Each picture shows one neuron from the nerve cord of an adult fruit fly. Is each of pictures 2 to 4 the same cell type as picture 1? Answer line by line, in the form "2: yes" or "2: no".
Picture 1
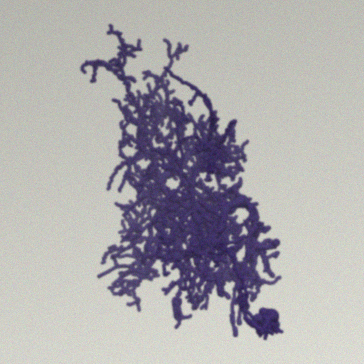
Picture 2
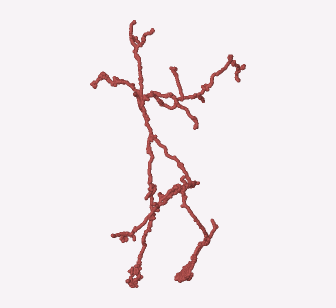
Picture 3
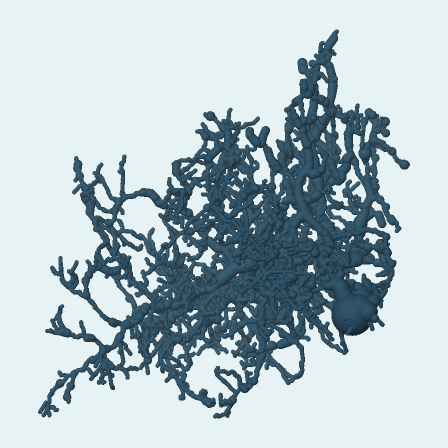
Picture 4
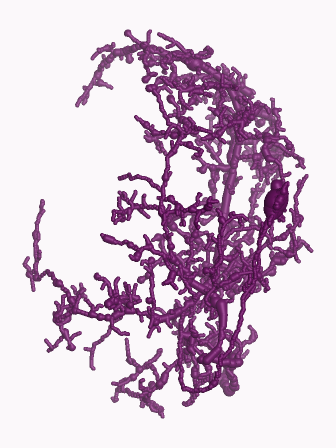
2: no
3: yes
4: no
